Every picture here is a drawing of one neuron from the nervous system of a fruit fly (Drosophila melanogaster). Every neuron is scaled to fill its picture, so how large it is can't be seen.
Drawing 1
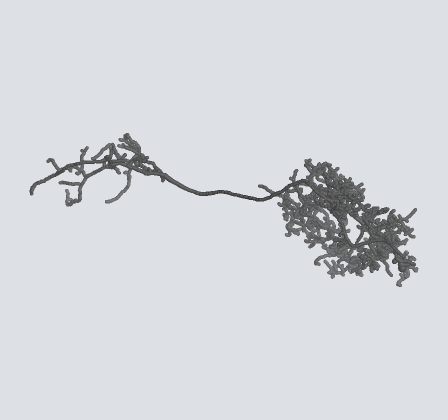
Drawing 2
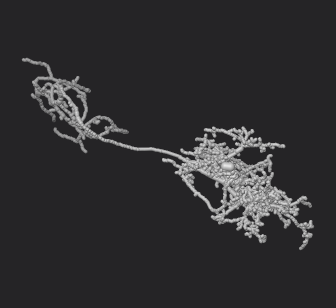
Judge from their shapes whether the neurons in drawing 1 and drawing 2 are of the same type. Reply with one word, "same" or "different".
same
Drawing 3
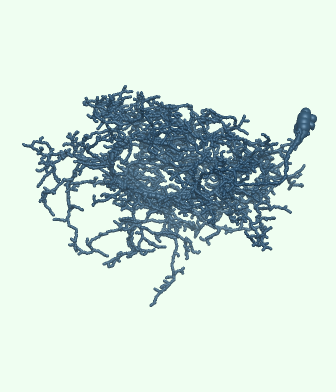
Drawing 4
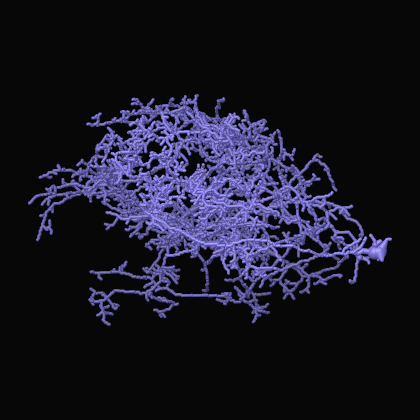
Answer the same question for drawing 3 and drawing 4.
same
